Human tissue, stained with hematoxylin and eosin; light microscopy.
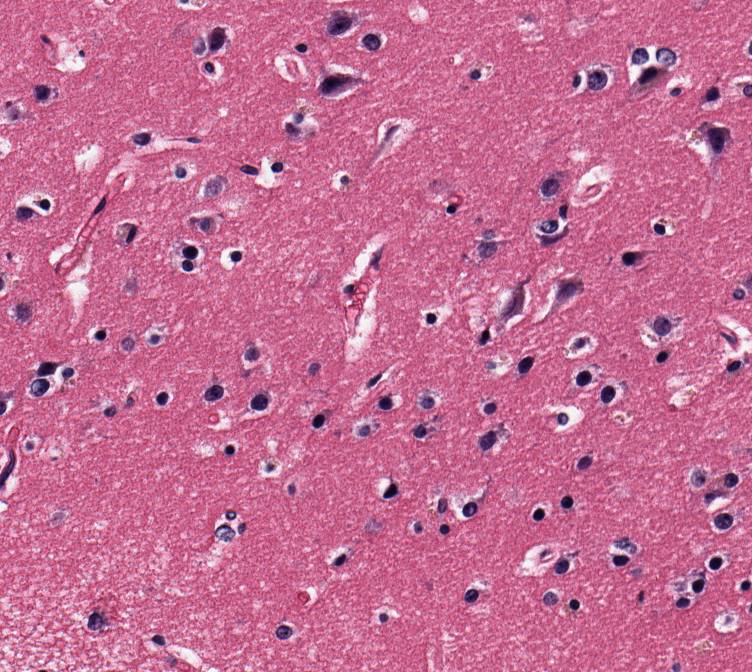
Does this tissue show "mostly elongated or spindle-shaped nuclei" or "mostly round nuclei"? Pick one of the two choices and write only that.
Mostly round nuclei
